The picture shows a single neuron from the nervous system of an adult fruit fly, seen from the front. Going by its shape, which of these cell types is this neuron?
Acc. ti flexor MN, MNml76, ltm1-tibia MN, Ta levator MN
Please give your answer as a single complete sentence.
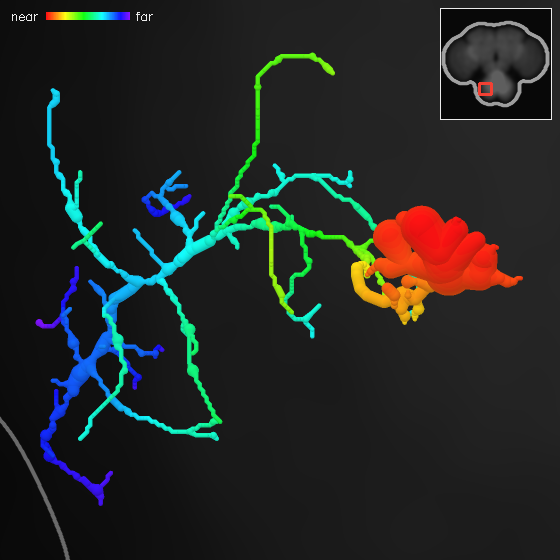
The cell type given to this neuron is Acc. ti flexor MN.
